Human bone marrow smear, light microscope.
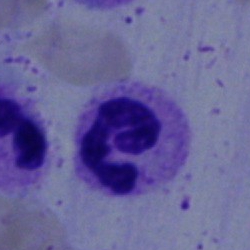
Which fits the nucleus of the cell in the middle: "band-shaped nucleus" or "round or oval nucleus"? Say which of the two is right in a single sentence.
What the nucleus forms is a curved band rather than separate lobes.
